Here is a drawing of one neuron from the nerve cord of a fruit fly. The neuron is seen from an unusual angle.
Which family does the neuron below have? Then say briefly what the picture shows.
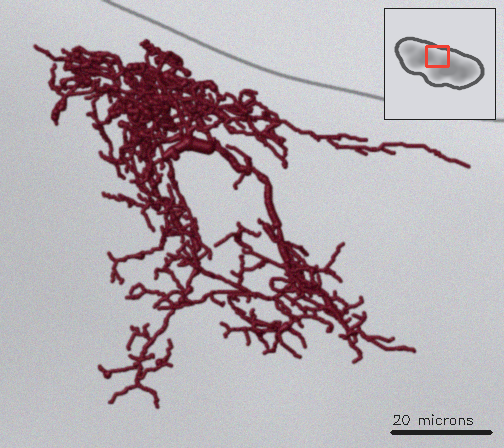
The family is hemilineage 17A. It is a nerve-cord intrinsic neuron. From left to right in the picture it spans about 90 microns. The picture shows more than a hundred branch ends.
